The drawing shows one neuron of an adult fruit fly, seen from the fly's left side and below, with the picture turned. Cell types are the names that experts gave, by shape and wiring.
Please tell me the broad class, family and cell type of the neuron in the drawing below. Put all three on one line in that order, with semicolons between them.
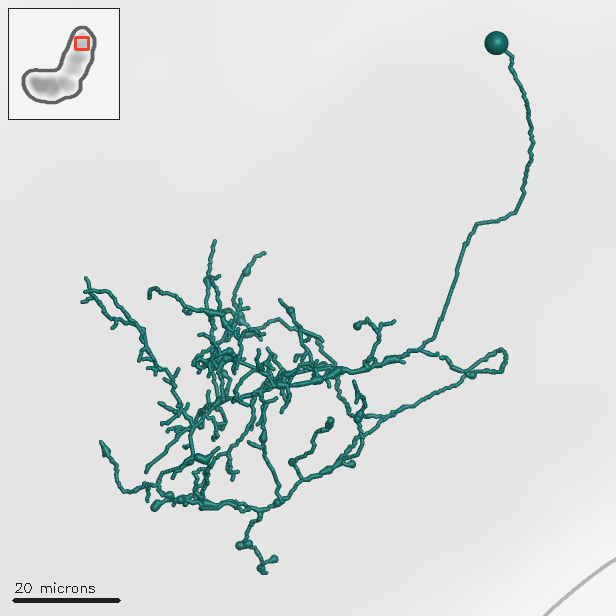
nerve-cord intrinsic neuron; hemilineage 01B; IN01B050_b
